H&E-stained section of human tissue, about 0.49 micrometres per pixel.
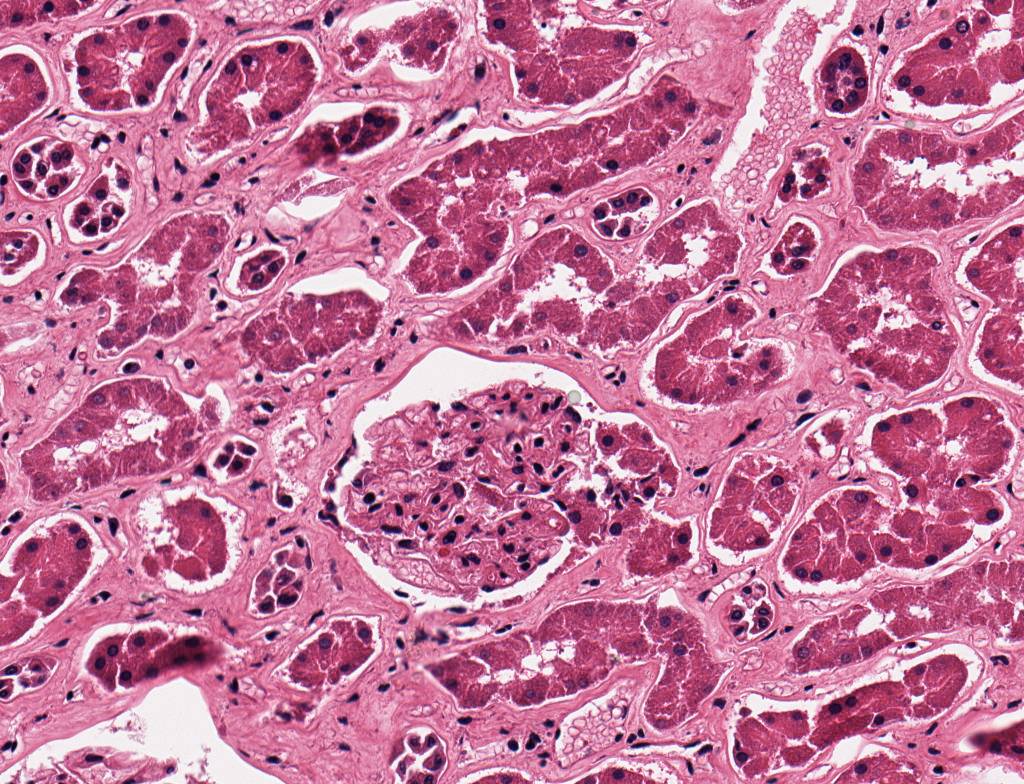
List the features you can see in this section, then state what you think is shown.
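A single glomerulus sits near the field's centre, with tubules surrounding it on all sides. Tubules lined by cells with deeply eosinophilic, granular cytoplasm fill most of the field, and the cells lining the large tubules each have a single round, dark nucleus. Smaller tubules with paler cytoplasm and more closely crowded nuclei are scattered among them. This is renal cortex.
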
